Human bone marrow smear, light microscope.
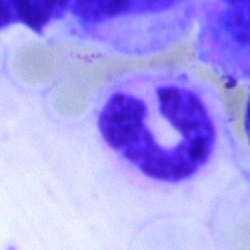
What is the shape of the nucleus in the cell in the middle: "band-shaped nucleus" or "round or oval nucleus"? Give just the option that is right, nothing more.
Band-shaped nucleus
